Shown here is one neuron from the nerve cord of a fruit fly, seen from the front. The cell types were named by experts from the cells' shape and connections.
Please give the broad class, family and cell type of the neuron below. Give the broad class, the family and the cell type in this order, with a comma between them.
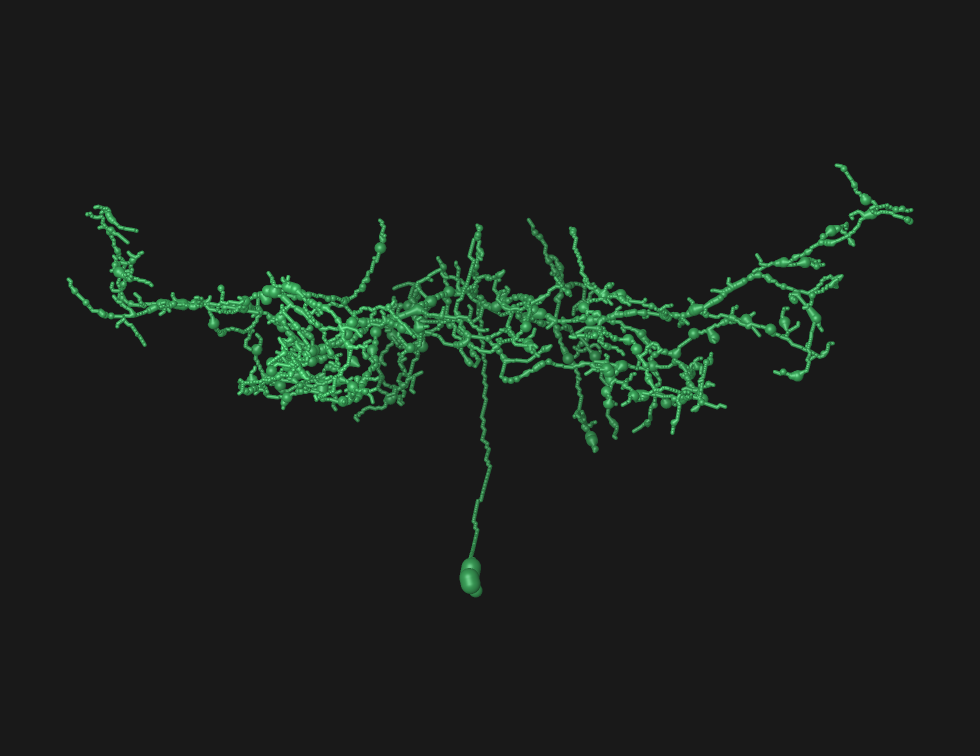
nerve-cord intrinsic neuron, hemilineage 00A, IN00A045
